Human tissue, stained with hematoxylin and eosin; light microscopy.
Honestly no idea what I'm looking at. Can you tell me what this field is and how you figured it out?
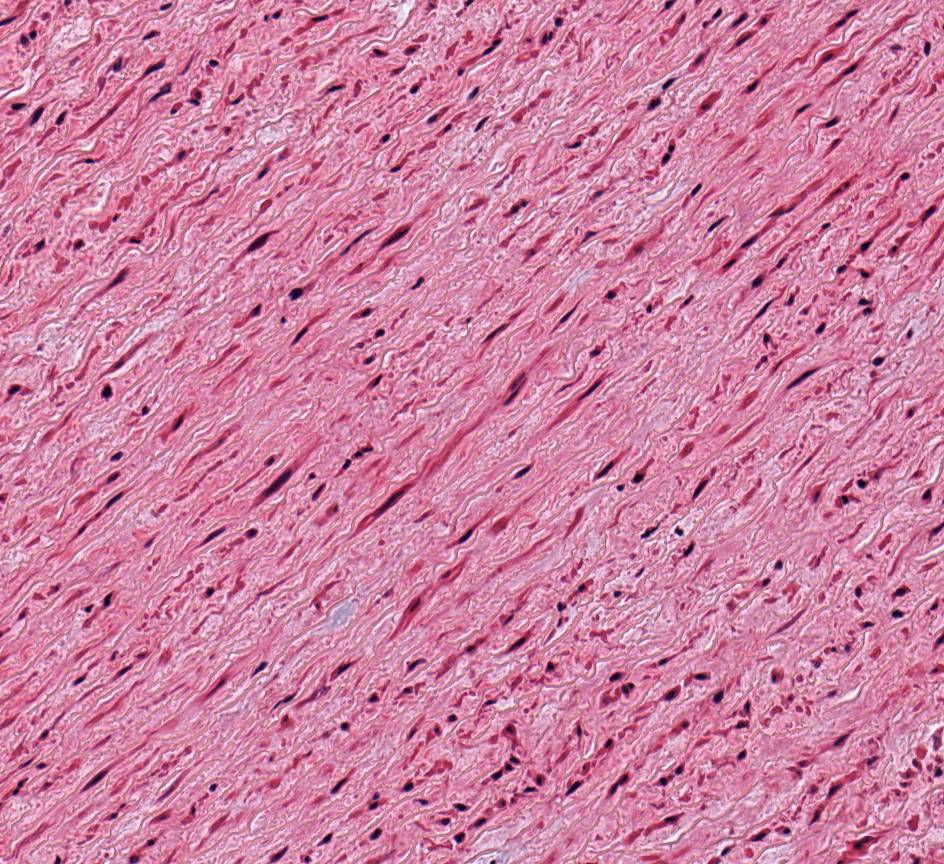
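The field shows the tunica media of an artery. First: fibres and nuclei run parallel throughout, slanting from lower left to upper right. Second: the pink fibres are wavy, not straight.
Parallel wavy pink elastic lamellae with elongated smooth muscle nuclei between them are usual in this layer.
Third: most nuclei are dark, slender and elongated, many with tapered or gently bent ends.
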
